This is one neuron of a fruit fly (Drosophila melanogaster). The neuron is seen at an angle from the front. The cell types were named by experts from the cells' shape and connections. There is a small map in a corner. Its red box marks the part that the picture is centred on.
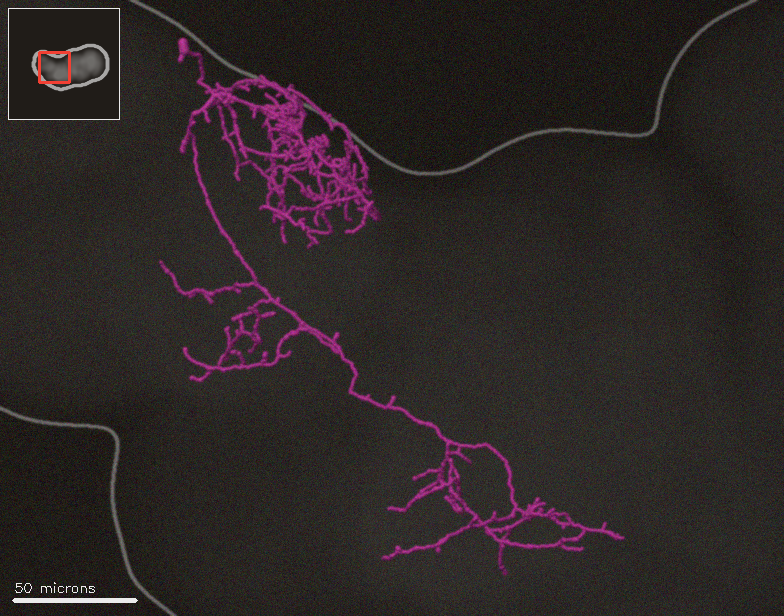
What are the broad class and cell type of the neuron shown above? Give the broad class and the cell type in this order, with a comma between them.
nerve-cord intrinsic neuron, INXXX280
